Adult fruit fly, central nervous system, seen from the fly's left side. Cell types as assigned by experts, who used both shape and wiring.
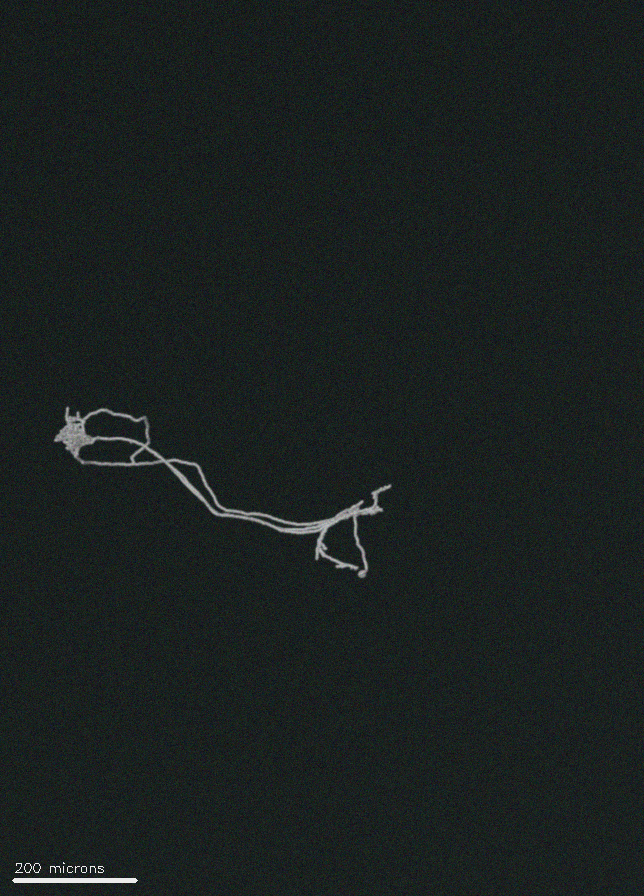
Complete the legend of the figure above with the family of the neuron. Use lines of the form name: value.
family: hemilineage 27X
